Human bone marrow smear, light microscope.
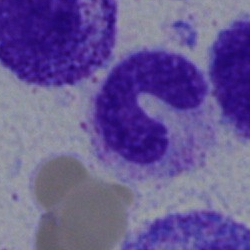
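Band neutrophil. Outline: roughly round. Nucleus: one continuous curved band, not split into separate lobes, bent into a C or horseshoe shape that opens to the right. Cytoplasm: pale lilac, with its widest rim on the right and lower side of the nucleus.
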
